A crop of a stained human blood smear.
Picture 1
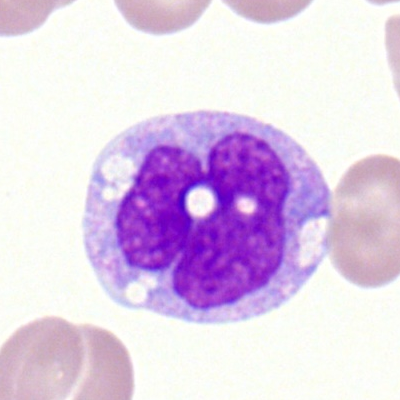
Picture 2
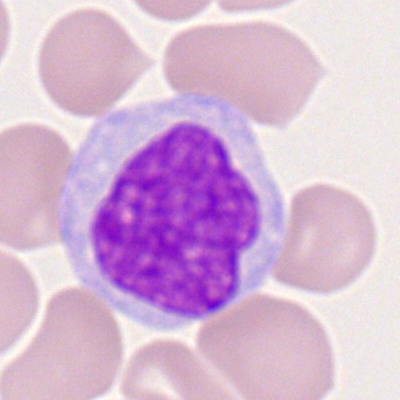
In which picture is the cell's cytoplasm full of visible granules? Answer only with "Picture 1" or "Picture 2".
Picture 1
